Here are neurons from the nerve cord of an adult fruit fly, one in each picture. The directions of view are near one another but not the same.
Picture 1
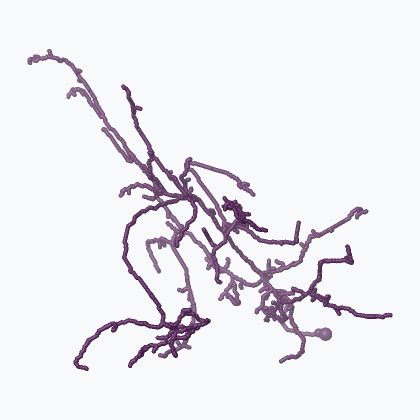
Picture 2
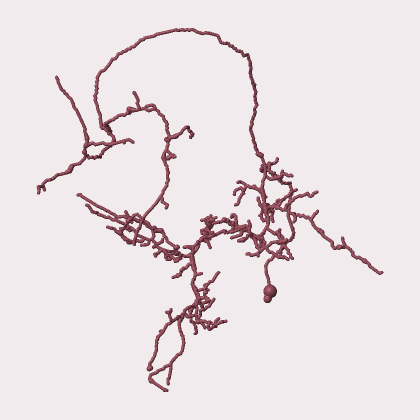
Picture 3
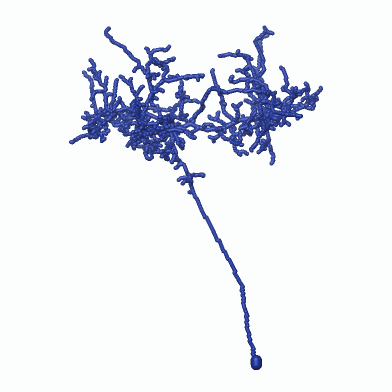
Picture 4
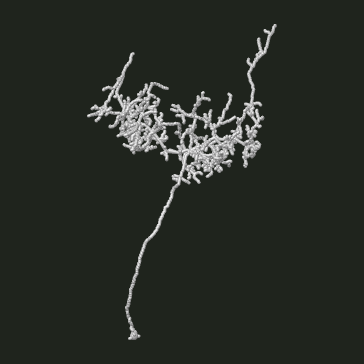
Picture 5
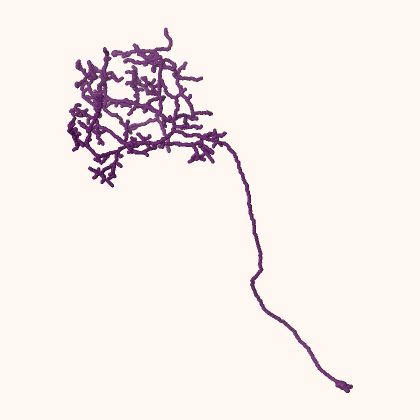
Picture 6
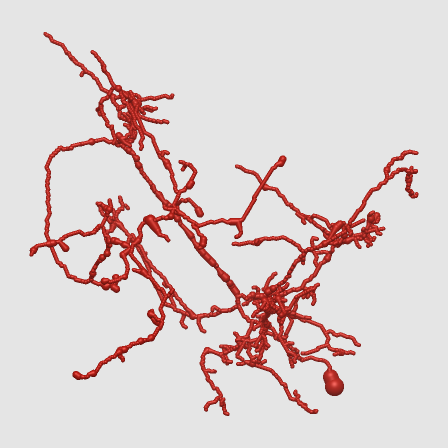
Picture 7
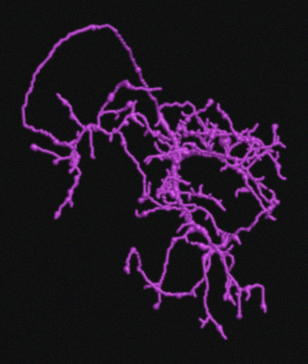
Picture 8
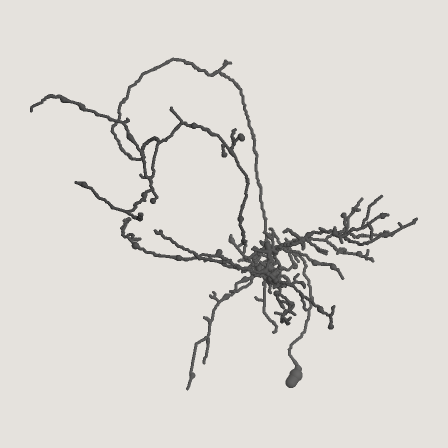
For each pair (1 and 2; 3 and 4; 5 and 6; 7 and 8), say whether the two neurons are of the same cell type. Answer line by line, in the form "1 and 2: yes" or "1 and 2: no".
1 and 2: no
3 and 4: yes
5 and 6: no
7 and 8: yes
